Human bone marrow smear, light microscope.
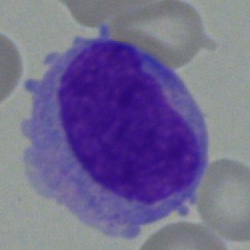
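Monocyte (middle cell). See how the outline is irregular rather than smoothly round, with small knob-like projections along the upper and left borders. The nucleus sits off-centre toward the upper right, and you will find no distinct granules in the cytoplasm.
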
